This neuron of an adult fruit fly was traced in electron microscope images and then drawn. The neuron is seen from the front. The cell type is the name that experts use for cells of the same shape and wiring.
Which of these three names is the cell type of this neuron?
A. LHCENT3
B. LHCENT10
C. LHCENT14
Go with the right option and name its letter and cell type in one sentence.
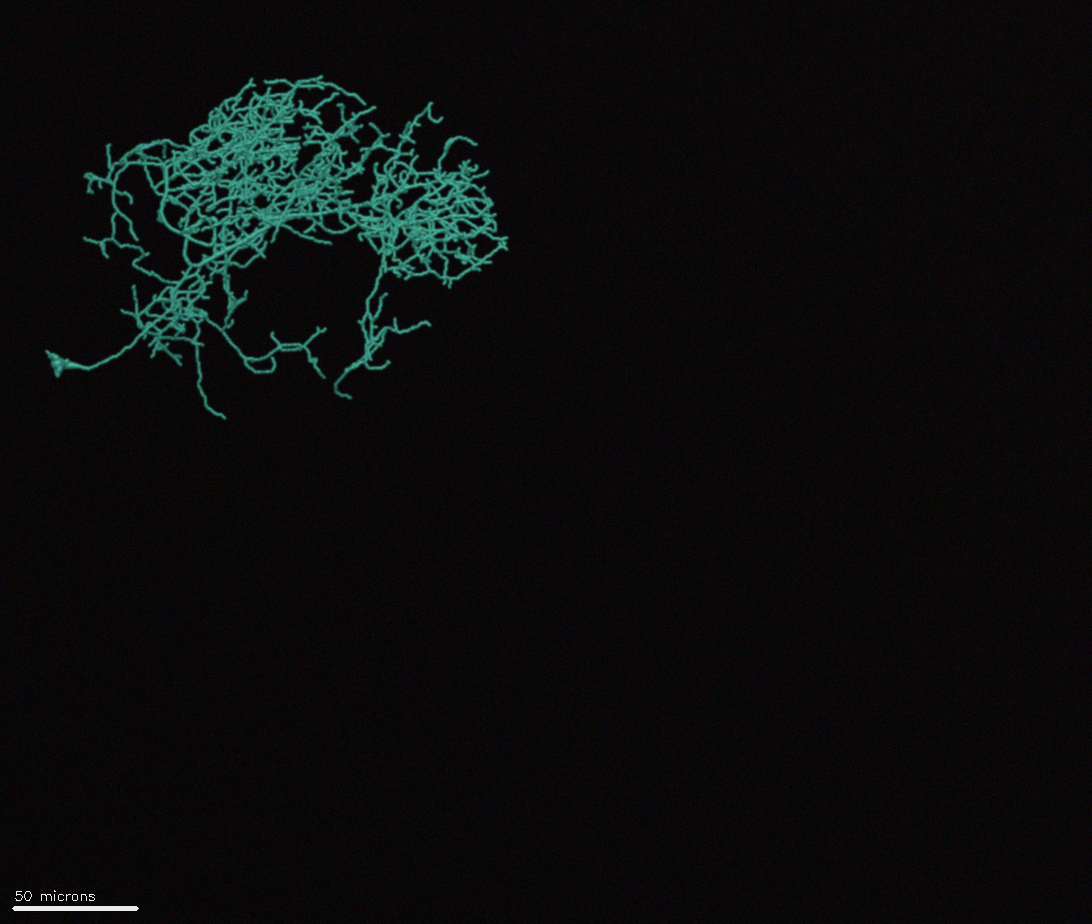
The cell type LHCENT10, option B, is that of the neuron.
